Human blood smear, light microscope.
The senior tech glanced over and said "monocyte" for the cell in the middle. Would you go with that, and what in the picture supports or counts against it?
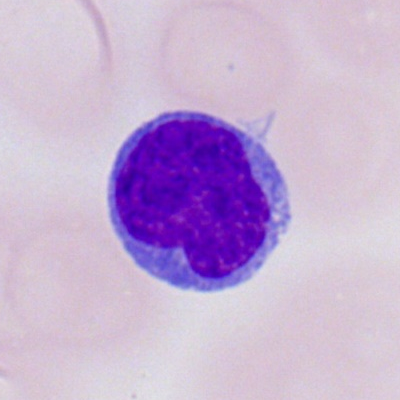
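First, the nucleus fills most of the cell.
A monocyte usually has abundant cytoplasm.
This point therefore goes against monocyte. Second, the chromatin is coarse and clumped.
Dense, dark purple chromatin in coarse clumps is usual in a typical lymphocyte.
This point goes with lymphocyte. Third, the cytoplasm shows no visible granules.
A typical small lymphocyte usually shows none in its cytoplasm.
This point also goes with lymphocyte. Two further details are simply seen: a notch in the lower edge of the nucleus, and a small pale pointed tag projecting from the upper right edge of the cell. The verdict: monocyte does not fit, and the cell is a lymphocyte.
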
